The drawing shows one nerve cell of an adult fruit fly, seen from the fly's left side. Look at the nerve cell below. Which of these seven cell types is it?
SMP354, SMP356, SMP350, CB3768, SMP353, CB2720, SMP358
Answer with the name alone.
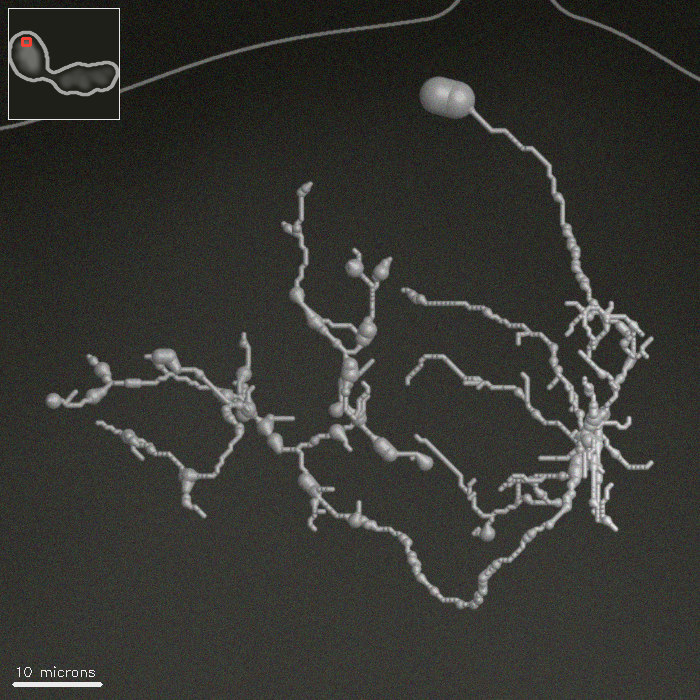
SMP356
